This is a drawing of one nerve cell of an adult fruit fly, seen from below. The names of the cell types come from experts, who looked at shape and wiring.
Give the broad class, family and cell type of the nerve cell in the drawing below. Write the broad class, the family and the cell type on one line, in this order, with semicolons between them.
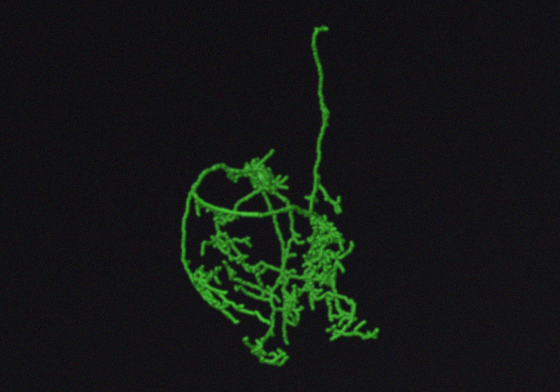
motor neuron of the nerve cord; MNad; MNad07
